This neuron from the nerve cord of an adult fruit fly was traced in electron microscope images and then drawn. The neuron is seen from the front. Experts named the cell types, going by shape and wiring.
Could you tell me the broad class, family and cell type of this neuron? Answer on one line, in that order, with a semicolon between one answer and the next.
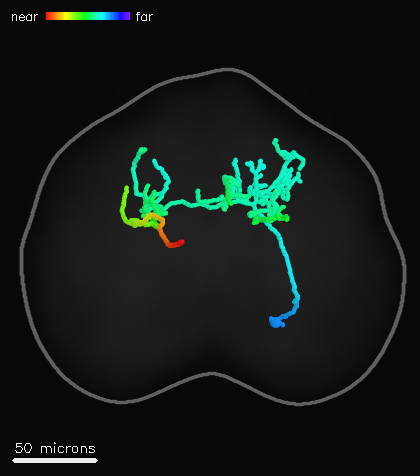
ascending neuron; hemilineage 07B; AN07B043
